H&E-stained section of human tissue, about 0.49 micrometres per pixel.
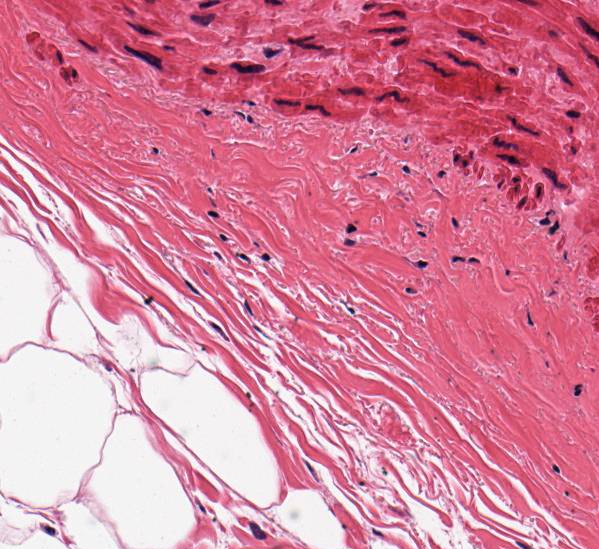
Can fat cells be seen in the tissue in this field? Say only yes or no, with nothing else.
Yes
